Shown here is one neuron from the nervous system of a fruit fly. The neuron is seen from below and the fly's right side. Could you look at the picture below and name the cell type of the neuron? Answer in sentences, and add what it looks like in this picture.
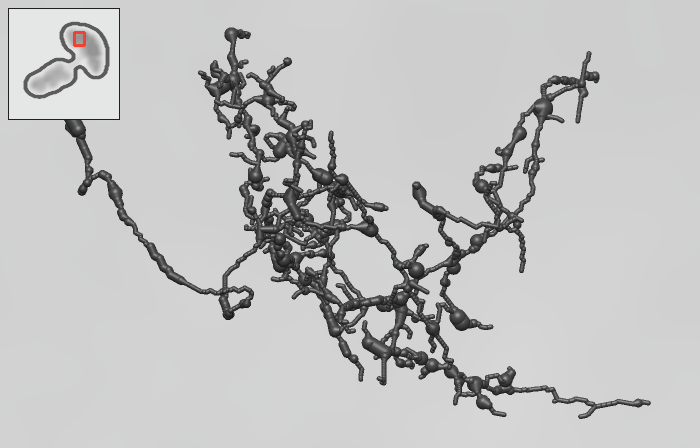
Its cell type is PLP145. It is a central-brain intrinsic neuron. It is in the brain and does not reach the nerve cord. The picture shows dozens of branch ends.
